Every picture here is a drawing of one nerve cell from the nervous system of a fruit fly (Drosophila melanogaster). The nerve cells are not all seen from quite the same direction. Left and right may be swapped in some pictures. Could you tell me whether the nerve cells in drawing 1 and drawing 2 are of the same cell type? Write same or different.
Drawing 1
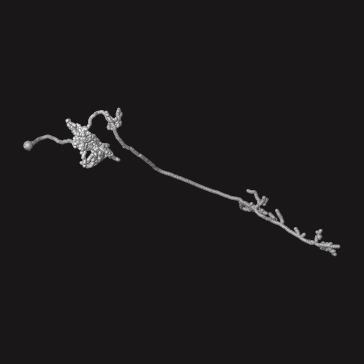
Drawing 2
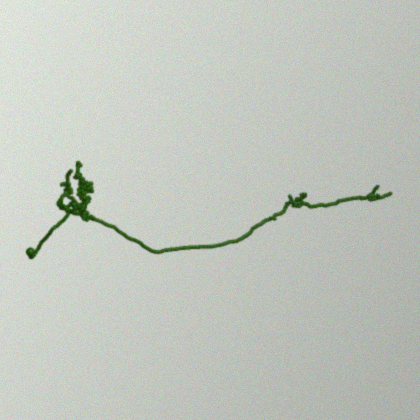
different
